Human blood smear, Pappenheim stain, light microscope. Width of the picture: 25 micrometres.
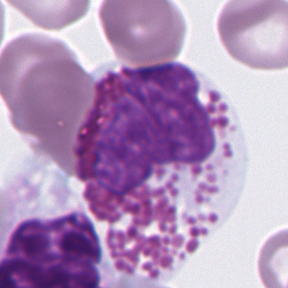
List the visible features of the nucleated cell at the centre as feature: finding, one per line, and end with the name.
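Nucleus: upper part of the cell
Chromatin: purple, unevenly patchy, not uniformly dense
Granules: coarse, round, reddish-purple, within the cytoplasm
Granule crowding: greatest in the lower half, below the nucleus
Name: eosinophil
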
